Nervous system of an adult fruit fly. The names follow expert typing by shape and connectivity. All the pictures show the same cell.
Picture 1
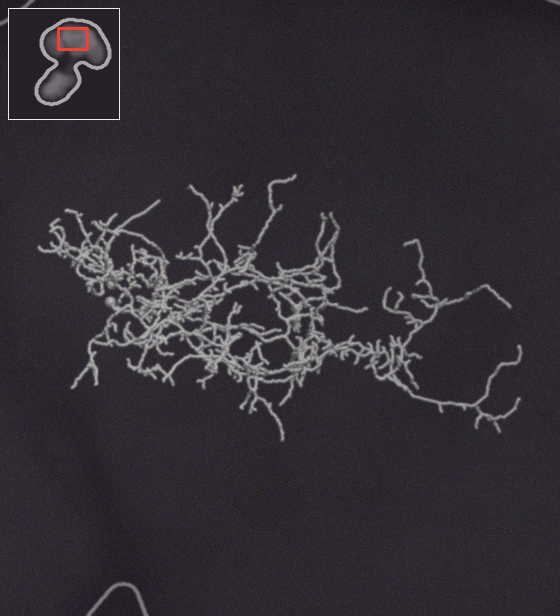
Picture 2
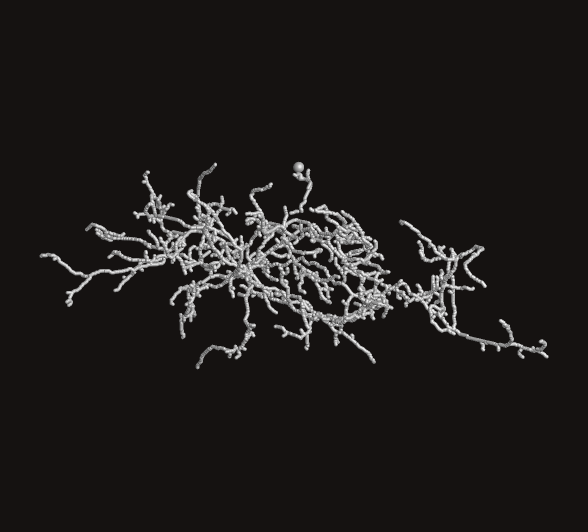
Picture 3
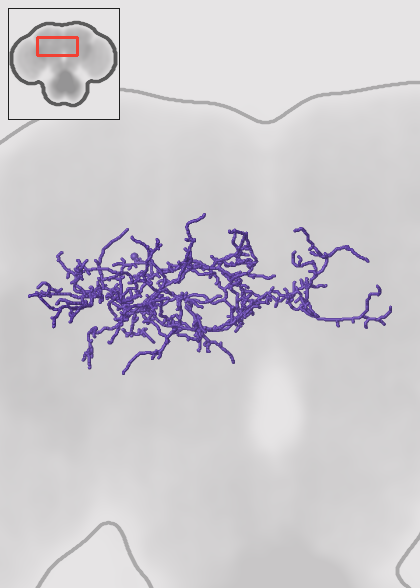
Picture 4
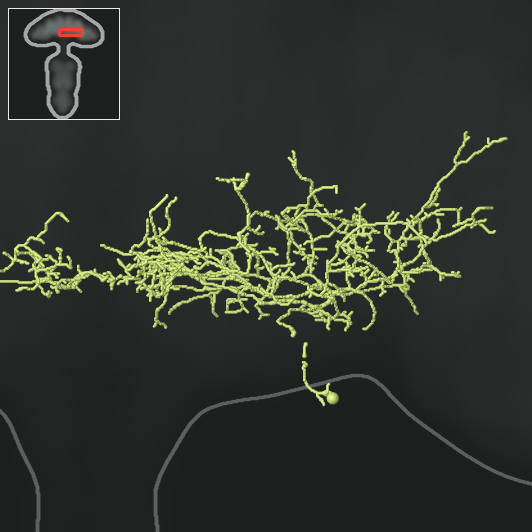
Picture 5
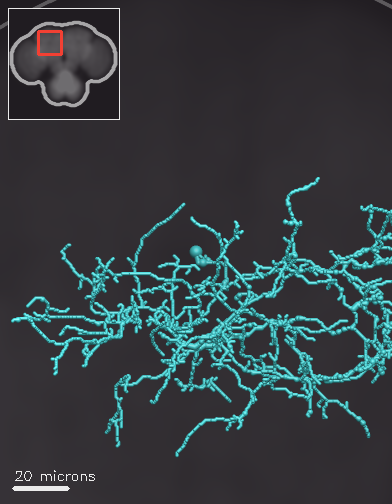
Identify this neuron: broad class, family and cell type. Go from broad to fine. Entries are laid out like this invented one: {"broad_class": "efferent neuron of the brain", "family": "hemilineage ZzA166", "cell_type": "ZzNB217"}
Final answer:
{"broad_class": "central-brain intrinsic neuron", "family": "hemilineage PSp3", "cell_type": "IB051"}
